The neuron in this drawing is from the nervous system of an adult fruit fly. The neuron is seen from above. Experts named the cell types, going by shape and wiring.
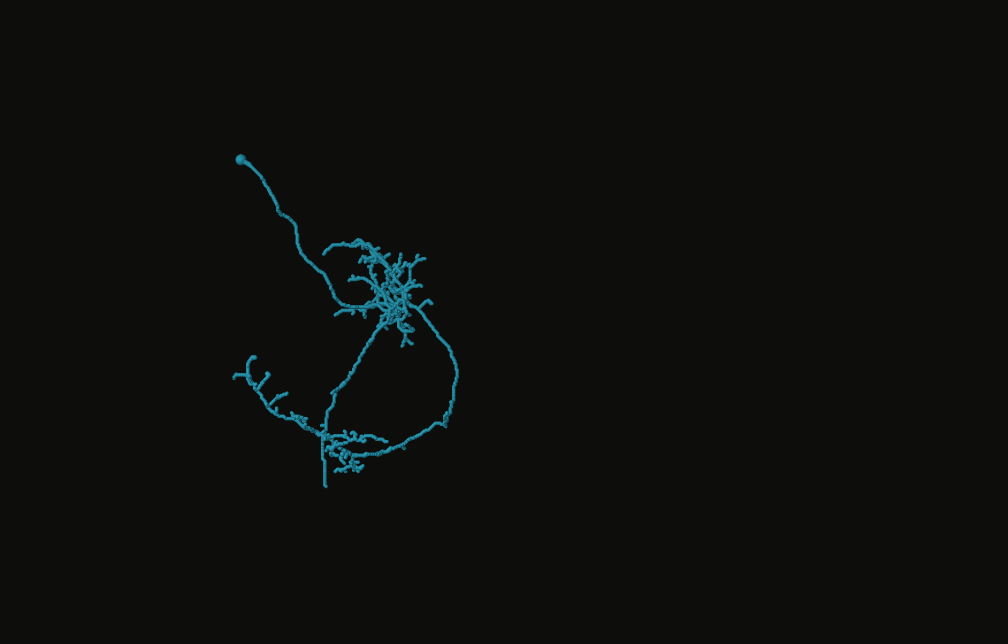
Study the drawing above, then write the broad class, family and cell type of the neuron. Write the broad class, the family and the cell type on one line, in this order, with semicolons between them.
central-brain intrinsic neuron; hemilineage VESa2; VES033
